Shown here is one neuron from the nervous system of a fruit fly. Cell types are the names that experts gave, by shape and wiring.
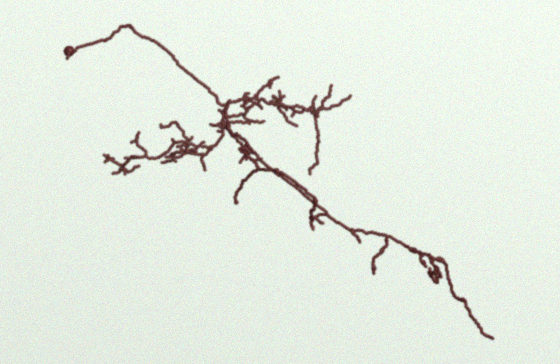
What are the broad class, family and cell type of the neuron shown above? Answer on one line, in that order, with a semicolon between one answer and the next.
central-brain intrinsic neuron; hemilineage LB3; GNG428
